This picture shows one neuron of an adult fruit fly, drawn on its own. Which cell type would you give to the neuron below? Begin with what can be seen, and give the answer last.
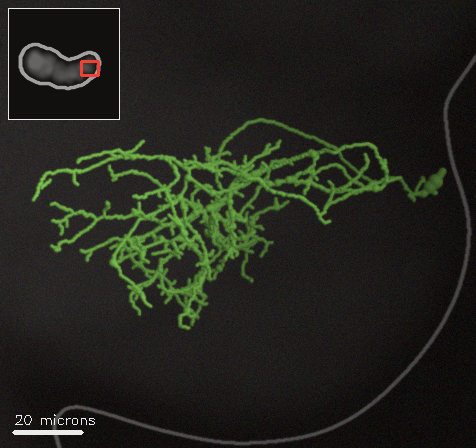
The cell body can be seen on the right of the picture. By the scale bar it is about 120 microns wide in this view. Dozens of branch ends can be seen. Its broad class is nerve-cord intrinsic neuron. It is of cell type IN04B107.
